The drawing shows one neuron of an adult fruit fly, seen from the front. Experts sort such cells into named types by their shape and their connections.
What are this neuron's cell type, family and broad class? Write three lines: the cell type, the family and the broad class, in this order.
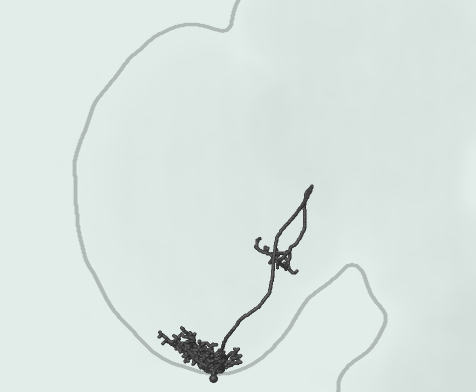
MeLo2
MeLo
optic-lobe intrinsic neuron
